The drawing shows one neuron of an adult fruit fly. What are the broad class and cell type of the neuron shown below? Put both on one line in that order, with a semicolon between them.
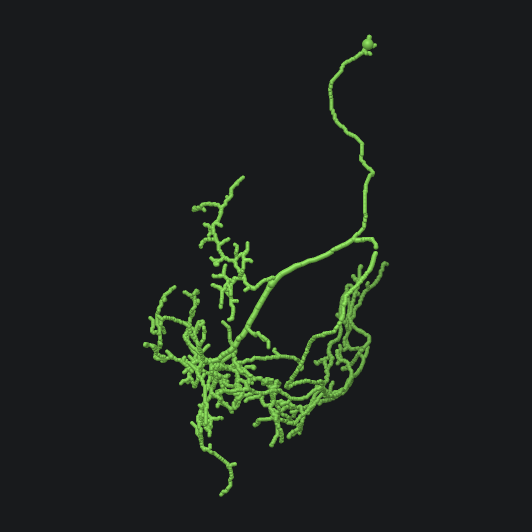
central-brain intrinsic neuron; LAL203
